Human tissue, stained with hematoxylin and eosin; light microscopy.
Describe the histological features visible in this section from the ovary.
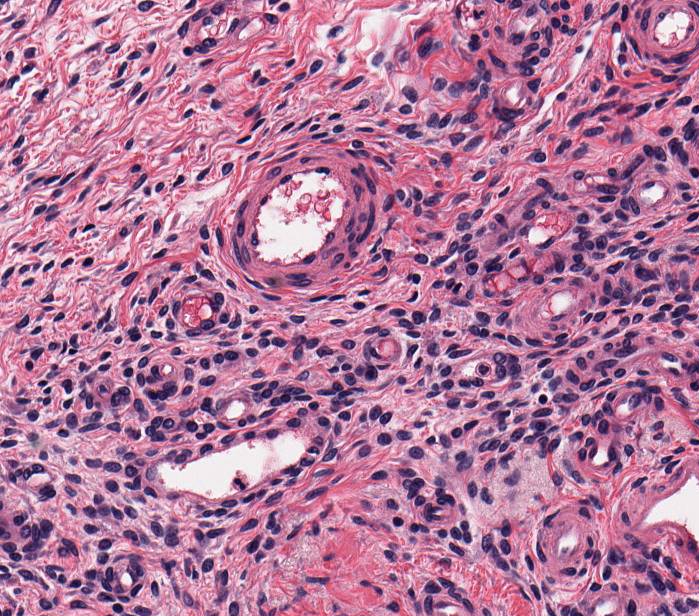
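Largest vessel: upper centre; thick concentric wall of spindle cells; open lumen with a few red blood cells. Stromal cells: dark oval to spindle-shaped nuclei, scant pale cytoplasm. Upper left: less cellular, wavy pink collagen fibres between fewer nuclei. Fat cells: none seen.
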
